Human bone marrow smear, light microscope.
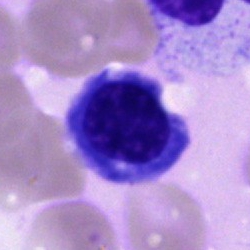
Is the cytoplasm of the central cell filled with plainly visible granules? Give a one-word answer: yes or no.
No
